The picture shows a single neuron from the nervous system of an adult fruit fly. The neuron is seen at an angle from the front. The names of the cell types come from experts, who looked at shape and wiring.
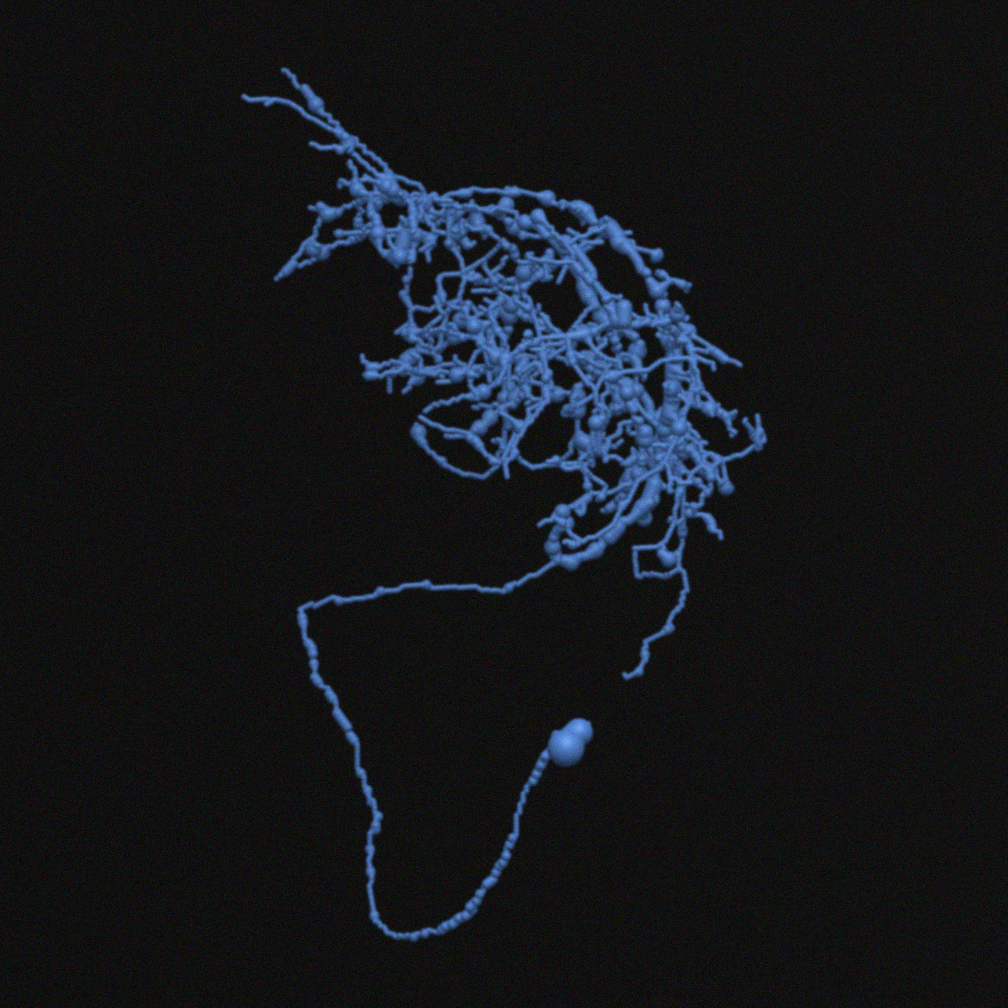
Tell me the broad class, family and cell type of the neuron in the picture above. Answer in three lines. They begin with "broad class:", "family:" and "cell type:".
broad class: central-brain intrinsic neuron
family: hemilineage LHl4_dorsal
cell type: LHAV4g17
